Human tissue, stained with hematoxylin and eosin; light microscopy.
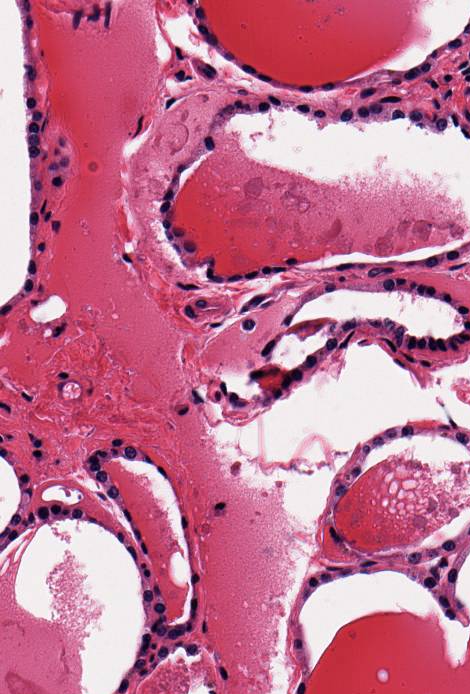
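Thyroid. See how the follicles are lined by a single layer of flattened to low cuboidal cells, their small, dark, round nuclei in one non-overlapping row. No papillary projections enter the lumens. In many places the contents have shrunk from the lining, leaving white clefts.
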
